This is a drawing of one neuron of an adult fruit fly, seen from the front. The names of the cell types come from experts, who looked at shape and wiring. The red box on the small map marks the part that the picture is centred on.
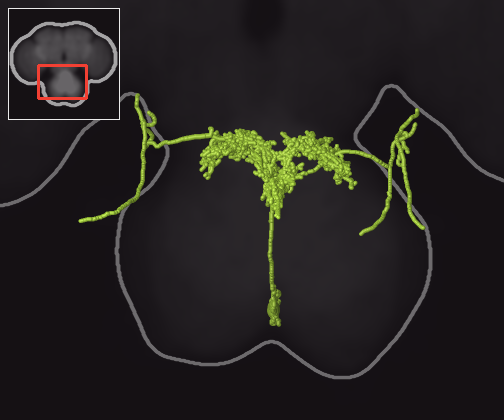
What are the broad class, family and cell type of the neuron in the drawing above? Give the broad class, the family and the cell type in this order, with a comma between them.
efferent neuron of the nerve cord, hemilineage 00B, EN00B001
